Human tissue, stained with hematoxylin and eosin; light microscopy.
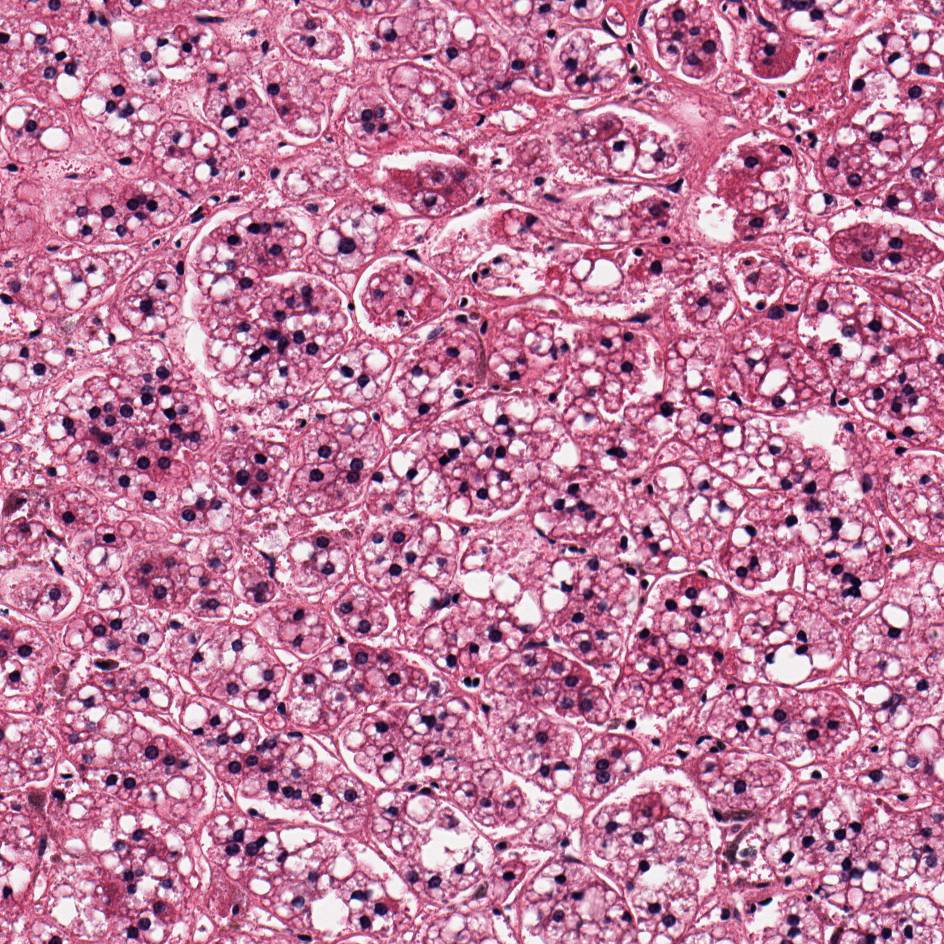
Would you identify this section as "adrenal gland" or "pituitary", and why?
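Adrenal gland. Most cells: abundant pale pink cytoplasm packed with many small clear vacuoles. A few nests, mainly upper field, hold denser pink granular cytoplasm with fewer vacuoles; like cells thus sit grouped together.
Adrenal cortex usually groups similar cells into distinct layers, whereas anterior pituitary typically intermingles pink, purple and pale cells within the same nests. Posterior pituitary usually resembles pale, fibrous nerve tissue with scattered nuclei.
Here the tissue is cell nests, not fibrous. No glandular lumens in the nests. Narrow white retraction gaps part some nests from their partitions, notably upper left.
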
